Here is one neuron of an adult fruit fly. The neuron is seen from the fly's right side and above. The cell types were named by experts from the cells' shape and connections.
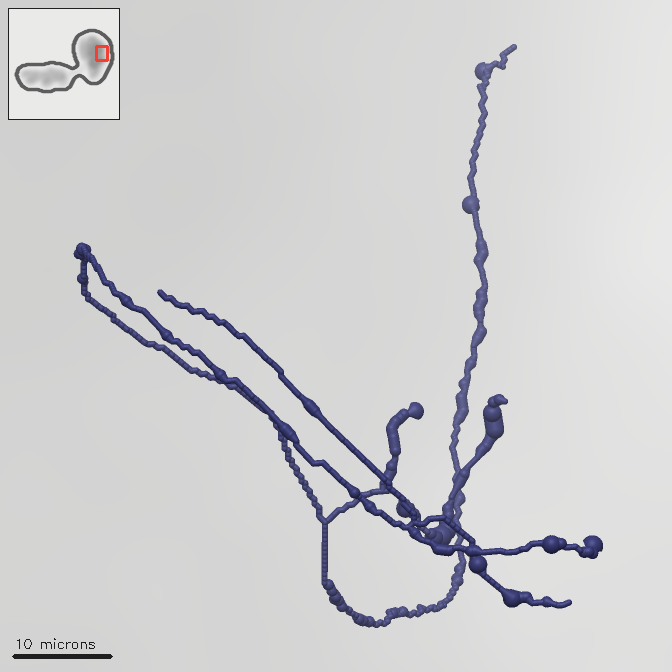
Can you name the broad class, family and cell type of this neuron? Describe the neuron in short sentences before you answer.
The drawing shows no cell body. By the scale bar it is about 60 microns tall in this view. There are a dozen or fewer branch ends. Its broad class is sensory neuron entering the brain. Its family is called class olfactory. The cell type is ORN_VM2.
